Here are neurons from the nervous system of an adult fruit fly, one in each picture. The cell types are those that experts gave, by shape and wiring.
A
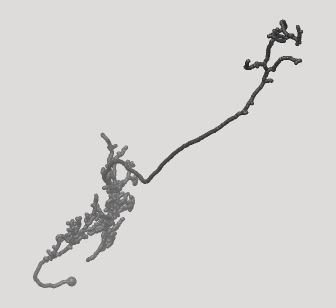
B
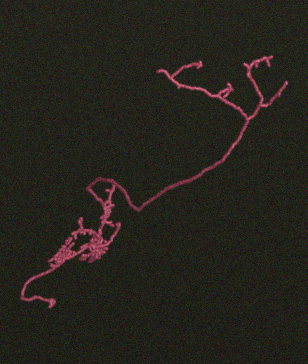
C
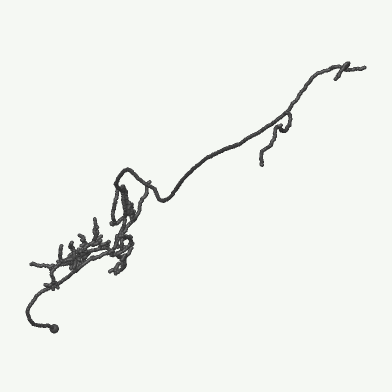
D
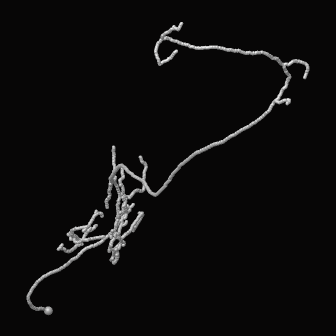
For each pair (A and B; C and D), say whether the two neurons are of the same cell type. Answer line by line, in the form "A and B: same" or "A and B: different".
A and B: different
C and D: same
